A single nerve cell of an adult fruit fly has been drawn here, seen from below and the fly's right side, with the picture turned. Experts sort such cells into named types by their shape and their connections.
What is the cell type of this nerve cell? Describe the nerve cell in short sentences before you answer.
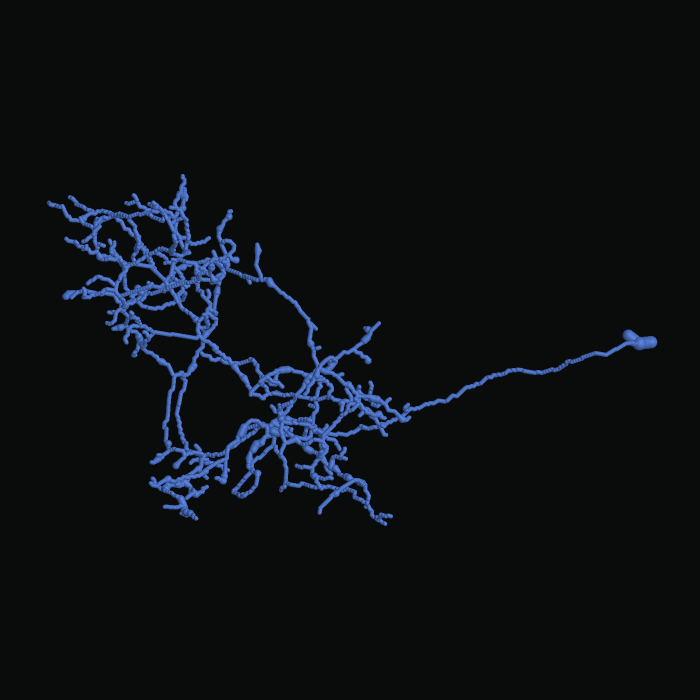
The cell body is on the right of the picture. Dozens of branch ends can be seen. This is a central-brain intrinsic neuron. Its cell type is SIP069.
